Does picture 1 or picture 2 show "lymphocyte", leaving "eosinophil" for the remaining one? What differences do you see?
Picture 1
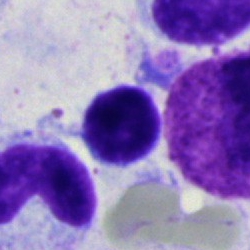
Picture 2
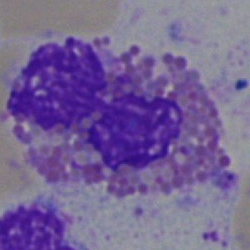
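Identification comes first: picture 1 is a lymphocyte, and picture 2 is an eosinophil. Item one, the outline: the lymphocyte is round, whereas the eosinophil's outline is irregular, with granules scattered loosely at its right edge. Item two, the chromatin: in both cells it is dense and stains dark purple.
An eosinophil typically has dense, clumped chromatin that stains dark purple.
Item three, the nucleolus: no distinct one can be made out in the lymphocyte.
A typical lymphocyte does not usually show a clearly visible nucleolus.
Item four, the cytoplasm: almost none is visible around the lymphocyte's nucleus. Item five, the granules: the lymphocyte shows none, while the eosinophil's granules are much alike in size.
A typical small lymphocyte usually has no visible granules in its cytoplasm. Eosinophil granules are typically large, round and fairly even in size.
Last, the surroundings: part of another dark purple cell lies in the lower left corner of the eosinophil's picture.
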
